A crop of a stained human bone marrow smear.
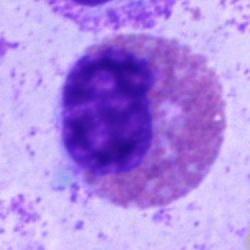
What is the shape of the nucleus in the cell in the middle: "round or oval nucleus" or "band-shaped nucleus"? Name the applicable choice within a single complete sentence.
Round or oval in outline, the nucleus forms a single compact mass.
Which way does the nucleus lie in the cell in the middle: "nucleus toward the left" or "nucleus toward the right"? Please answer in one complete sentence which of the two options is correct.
Most of the cytoplasm lies to the right of the nucleus.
